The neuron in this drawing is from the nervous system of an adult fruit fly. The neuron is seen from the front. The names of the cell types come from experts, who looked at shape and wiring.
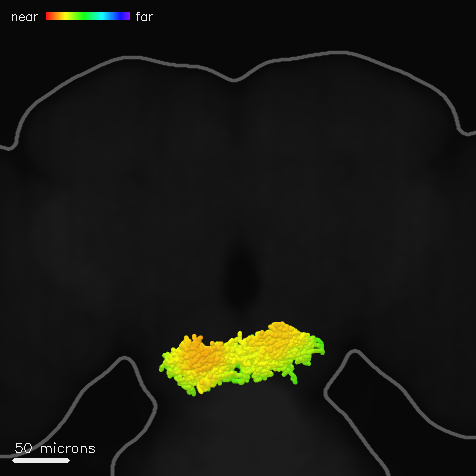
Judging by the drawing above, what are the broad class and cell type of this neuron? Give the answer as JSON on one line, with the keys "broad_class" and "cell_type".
{"broad_class": "central-brain intrinsic neuron", "cell_type": "GNG001"}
